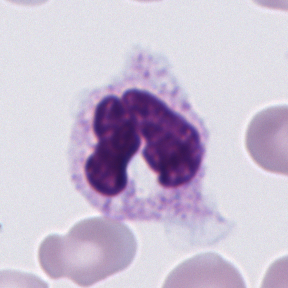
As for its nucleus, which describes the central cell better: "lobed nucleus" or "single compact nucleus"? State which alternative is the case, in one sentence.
Into two or more lobes the nucleus of this cell is divided.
